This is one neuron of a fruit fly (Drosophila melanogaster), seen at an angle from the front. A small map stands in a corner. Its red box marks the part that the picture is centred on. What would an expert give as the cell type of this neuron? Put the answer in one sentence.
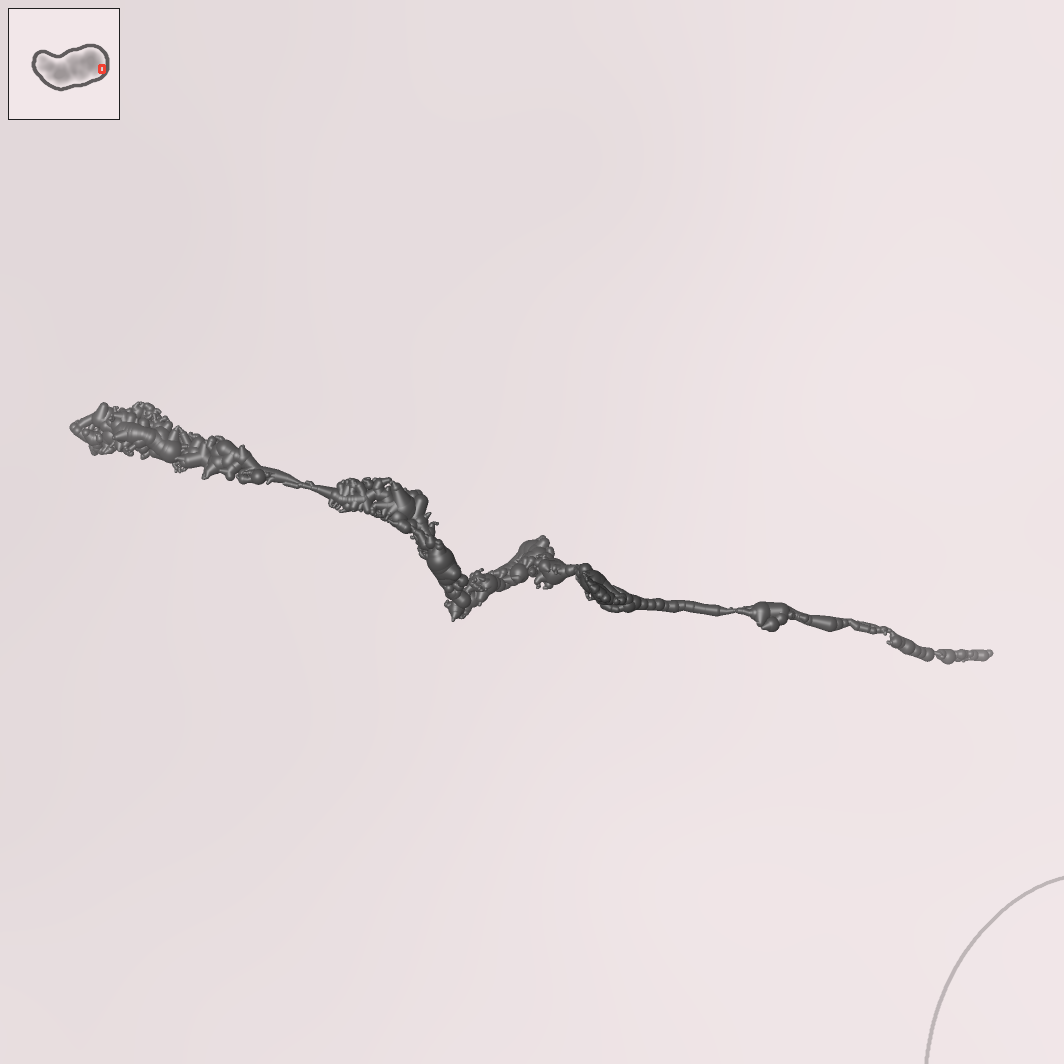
The cell type is R8y.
